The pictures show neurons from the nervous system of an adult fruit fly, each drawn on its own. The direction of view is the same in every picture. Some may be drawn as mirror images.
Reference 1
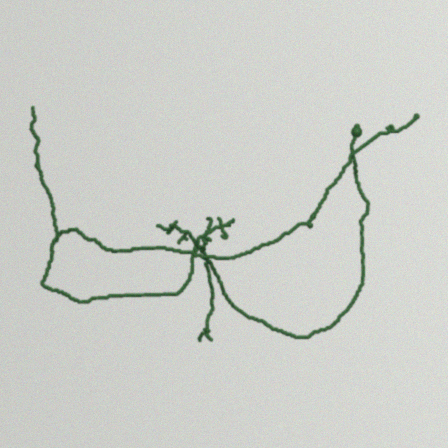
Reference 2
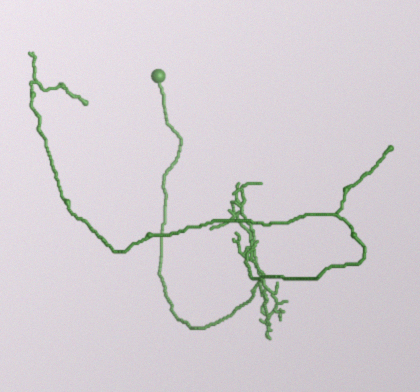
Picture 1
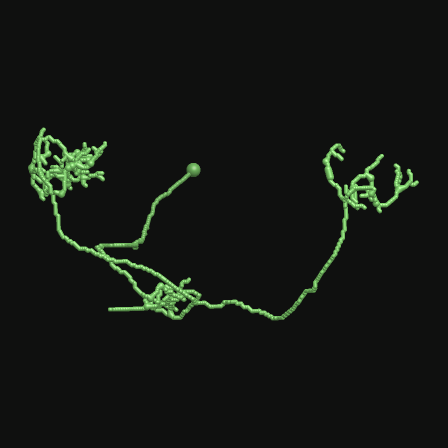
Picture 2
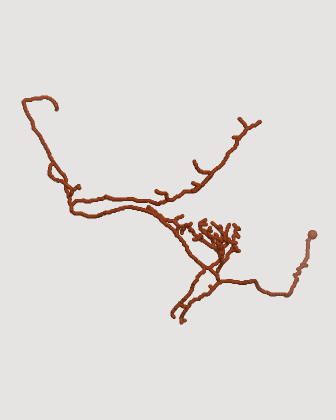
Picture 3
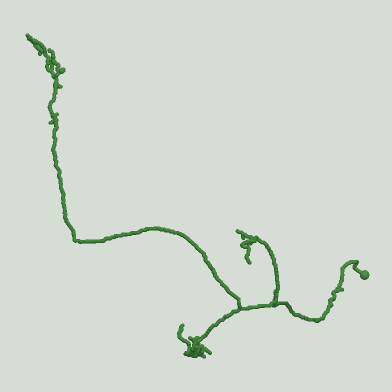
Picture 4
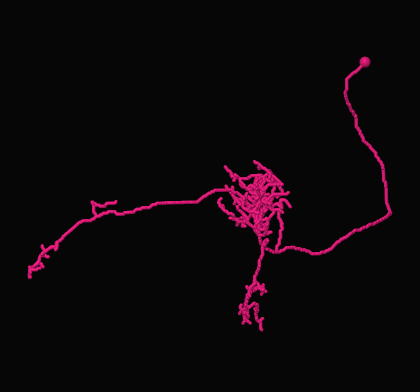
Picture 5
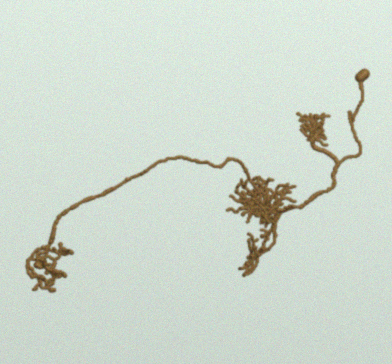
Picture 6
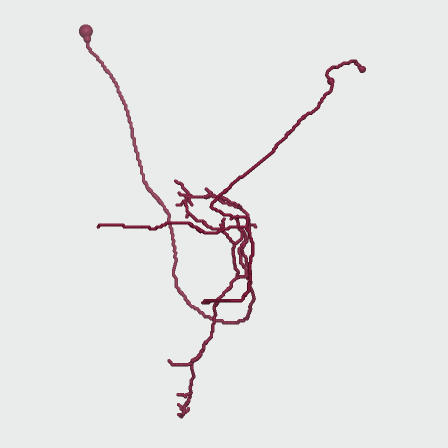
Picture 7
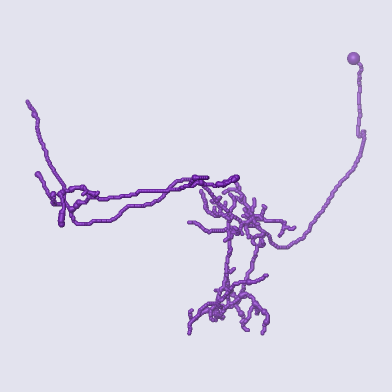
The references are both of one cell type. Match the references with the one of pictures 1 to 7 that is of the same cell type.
6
